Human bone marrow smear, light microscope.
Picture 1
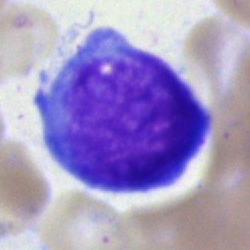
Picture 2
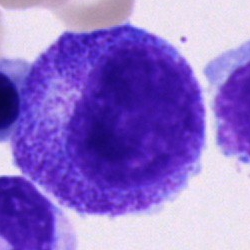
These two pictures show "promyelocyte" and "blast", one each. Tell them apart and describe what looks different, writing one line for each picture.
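The cell in picture 1 is a blast. No granules can be seen in the cytoplasm.
The cell in picture 2 is a promyelocyte. Many fine reddish-purple granules are scattered through the cytoplasm.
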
